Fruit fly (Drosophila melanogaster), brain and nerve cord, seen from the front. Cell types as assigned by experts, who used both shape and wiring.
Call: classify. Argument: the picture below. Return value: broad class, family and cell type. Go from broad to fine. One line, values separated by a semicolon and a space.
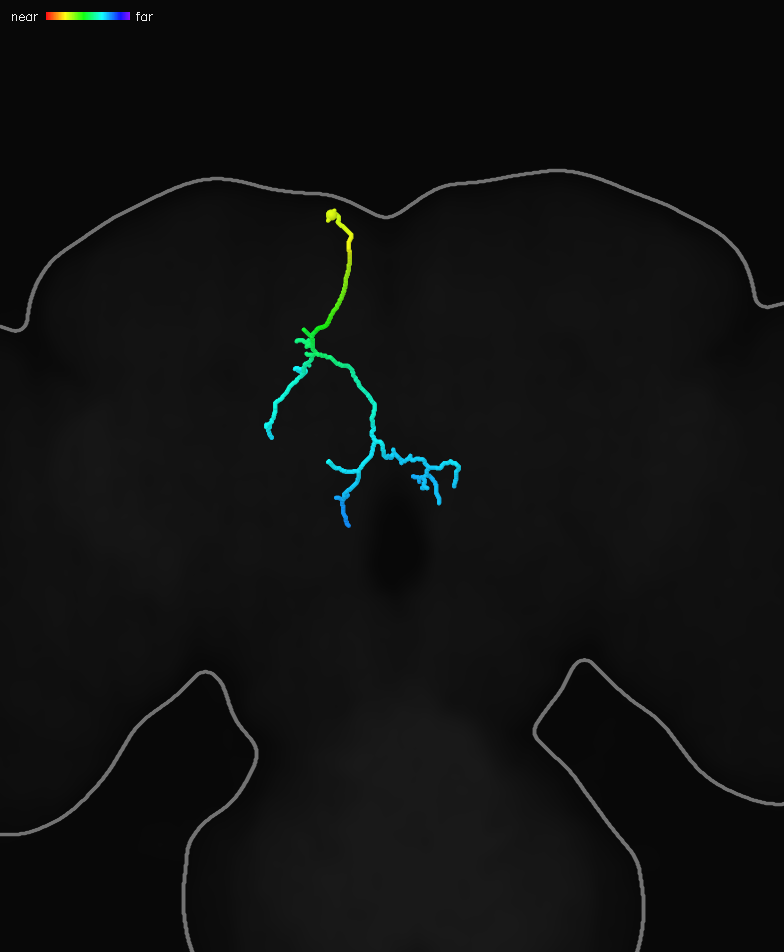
central-brain intrinsic neuron; hemilineage SMPad2; PS005_d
